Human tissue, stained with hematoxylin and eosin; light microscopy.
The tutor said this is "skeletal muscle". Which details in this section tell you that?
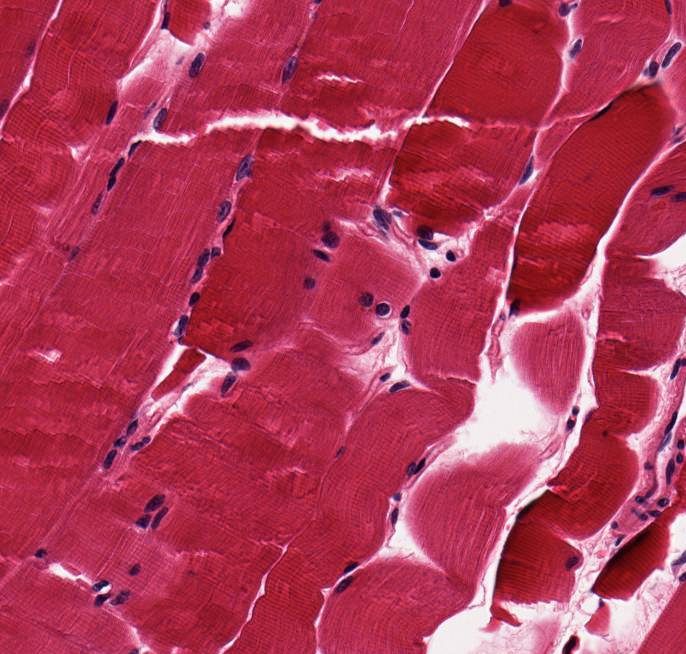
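This section is skeletal muscle. Striations: fine transverse cross-striations are visible along the muscle fibres, and this goes with the name.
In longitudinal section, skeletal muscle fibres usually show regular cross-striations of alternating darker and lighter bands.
Nuclei: the elongated dark-purple nuclei sit at the edges of the fibres rather than in their centres, which also goes with it.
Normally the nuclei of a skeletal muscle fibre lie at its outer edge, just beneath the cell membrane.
Staining: the fibre cytoplasm is deeply and evenly eosinophilic, a strong red-pink. Plane of cut: toward the right side of the field, several fibres are cut obliquely and show rounded, blunt profiles.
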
